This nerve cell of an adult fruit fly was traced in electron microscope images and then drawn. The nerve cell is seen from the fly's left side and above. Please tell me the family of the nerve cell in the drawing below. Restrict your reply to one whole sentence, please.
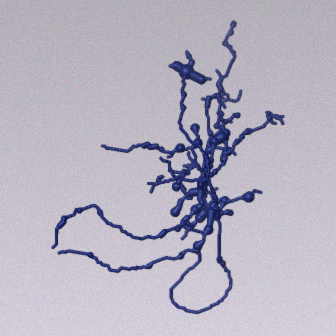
Family assignment for this nerve cell is hemilineage SLPpm2.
